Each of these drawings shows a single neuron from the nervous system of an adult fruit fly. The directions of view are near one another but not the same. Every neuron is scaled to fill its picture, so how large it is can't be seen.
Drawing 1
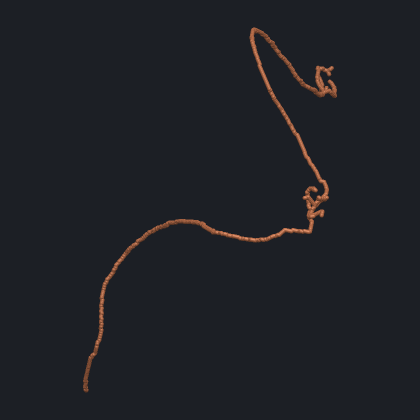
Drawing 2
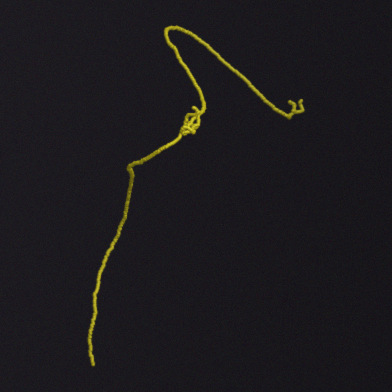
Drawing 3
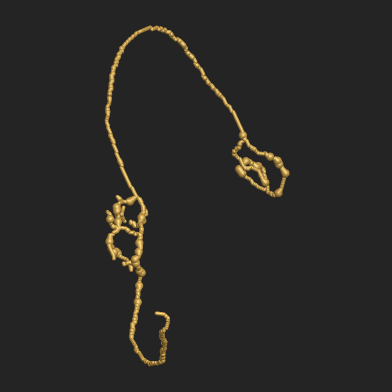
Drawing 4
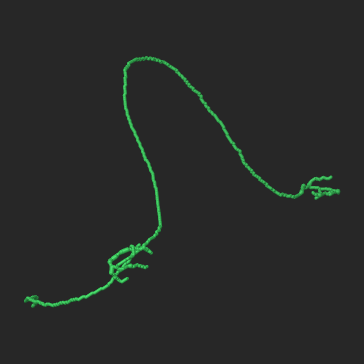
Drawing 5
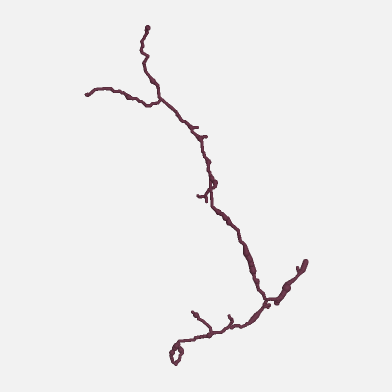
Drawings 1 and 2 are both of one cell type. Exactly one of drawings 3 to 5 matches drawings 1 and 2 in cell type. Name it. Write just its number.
4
